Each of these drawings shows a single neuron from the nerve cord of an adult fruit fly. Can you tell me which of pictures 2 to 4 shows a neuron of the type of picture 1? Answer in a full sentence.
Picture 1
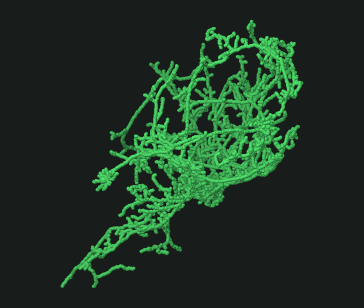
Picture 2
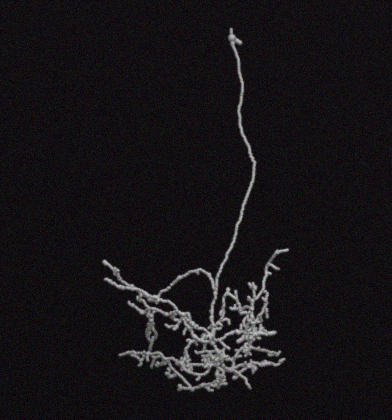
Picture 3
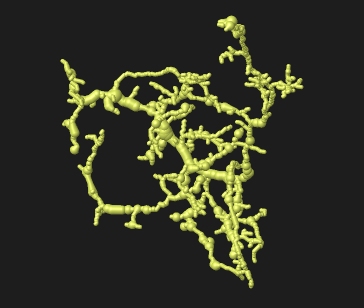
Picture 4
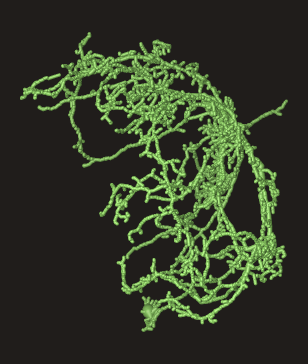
Picture 4 is of the same cell type.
